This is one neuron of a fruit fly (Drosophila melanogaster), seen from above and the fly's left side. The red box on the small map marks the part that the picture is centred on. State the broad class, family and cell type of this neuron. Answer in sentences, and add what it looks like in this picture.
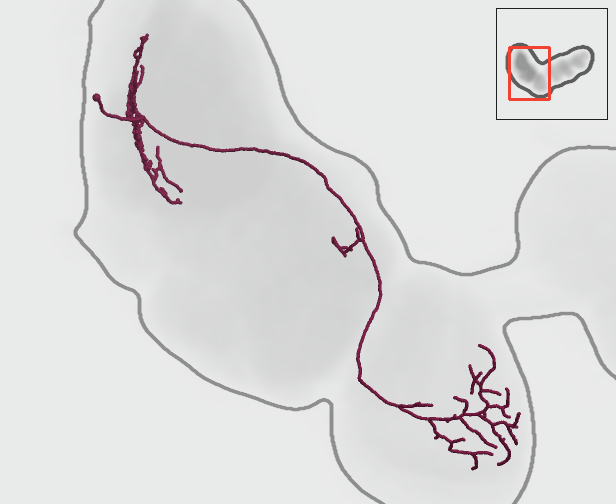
It is a visual projection neuron. Its family is hemilineage VPNl&d1_lateral. It is of cell type MeVPMe9. Its cell body lies at the upper left of the picture. As drawn here it is about as wide as it is tall.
